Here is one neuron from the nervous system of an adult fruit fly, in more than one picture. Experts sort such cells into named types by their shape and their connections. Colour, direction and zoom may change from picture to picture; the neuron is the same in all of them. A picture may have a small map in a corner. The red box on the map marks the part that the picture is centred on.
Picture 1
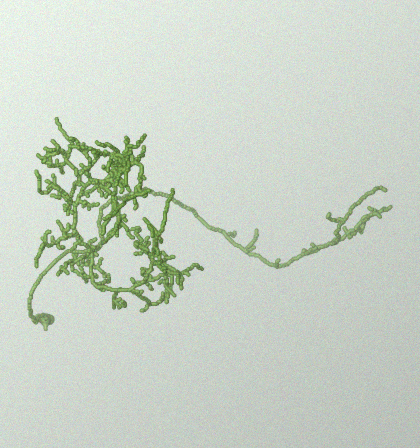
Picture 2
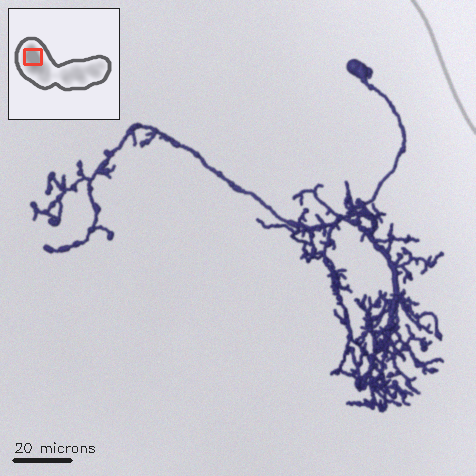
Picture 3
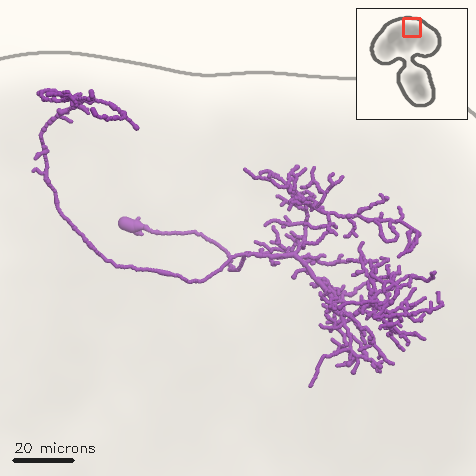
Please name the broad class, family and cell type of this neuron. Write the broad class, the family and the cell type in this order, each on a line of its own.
central-brain intrinsic neuron
hemilineage CLp1
SMP552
